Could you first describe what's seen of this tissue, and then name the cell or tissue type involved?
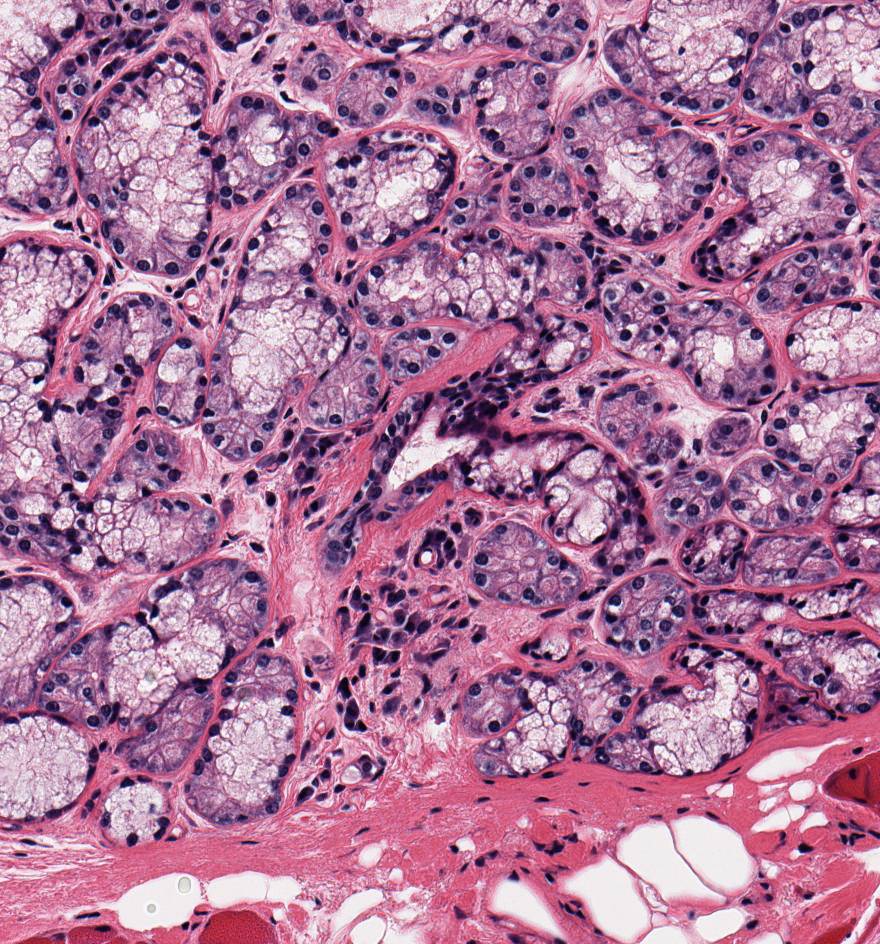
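Rounded glandular units, closely packed, fill the upper four-fifths of the field, separated by thin pink fibrous septa. Most units: cells with pale, bubbly, vacuolated cytoplasm and flattened dark nuclei pressed against the base. Lumens small, inconspicuous. Stroma around the central duct holds more small dark nuclei than septa elsewhere. Minor salivary gland.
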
